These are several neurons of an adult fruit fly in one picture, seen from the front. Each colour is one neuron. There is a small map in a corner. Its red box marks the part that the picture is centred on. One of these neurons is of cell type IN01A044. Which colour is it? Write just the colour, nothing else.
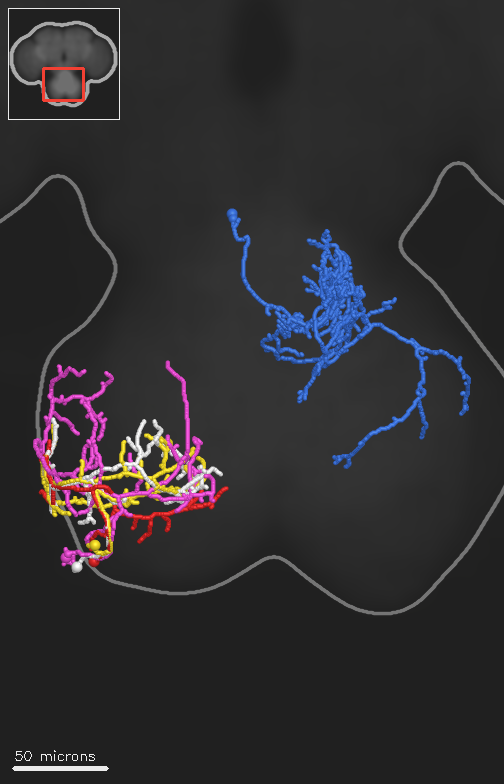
blue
